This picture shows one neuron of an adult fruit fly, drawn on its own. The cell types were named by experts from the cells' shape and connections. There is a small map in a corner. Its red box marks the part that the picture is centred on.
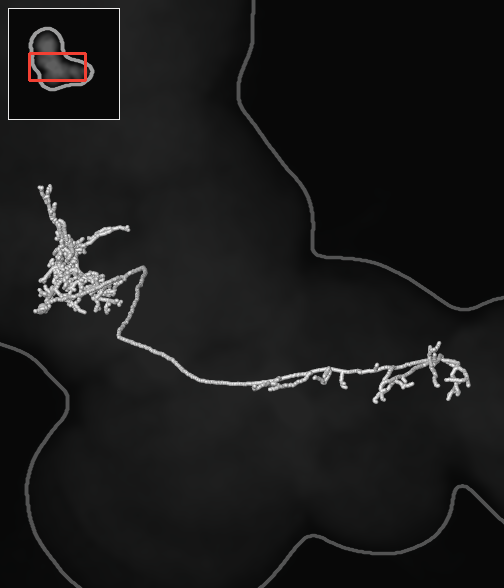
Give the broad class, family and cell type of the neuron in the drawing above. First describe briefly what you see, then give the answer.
In this view it is wider than it is tall. Its broad class is descending neuron. Its family is hemilineage LB12. The cell type is DNge016.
